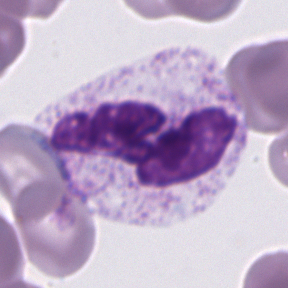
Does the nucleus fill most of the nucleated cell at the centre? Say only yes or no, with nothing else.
No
